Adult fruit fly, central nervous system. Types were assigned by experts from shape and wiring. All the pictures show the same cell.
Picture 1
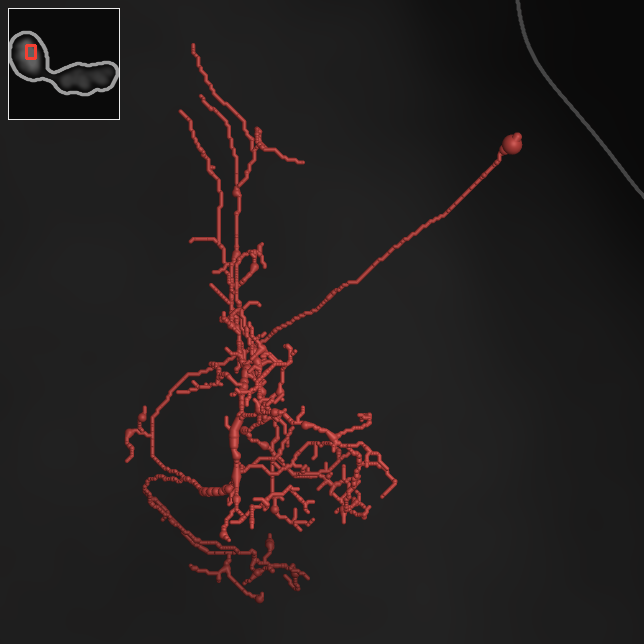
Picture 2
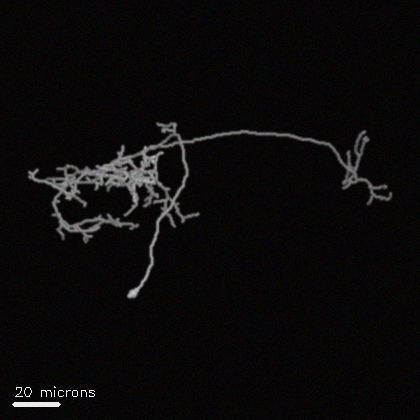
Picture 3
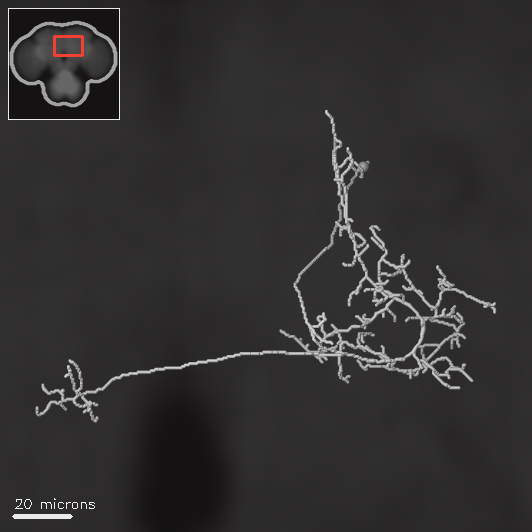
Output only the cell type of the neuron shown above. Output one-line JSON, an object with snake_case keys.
{"cell_type": "CB4102"}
